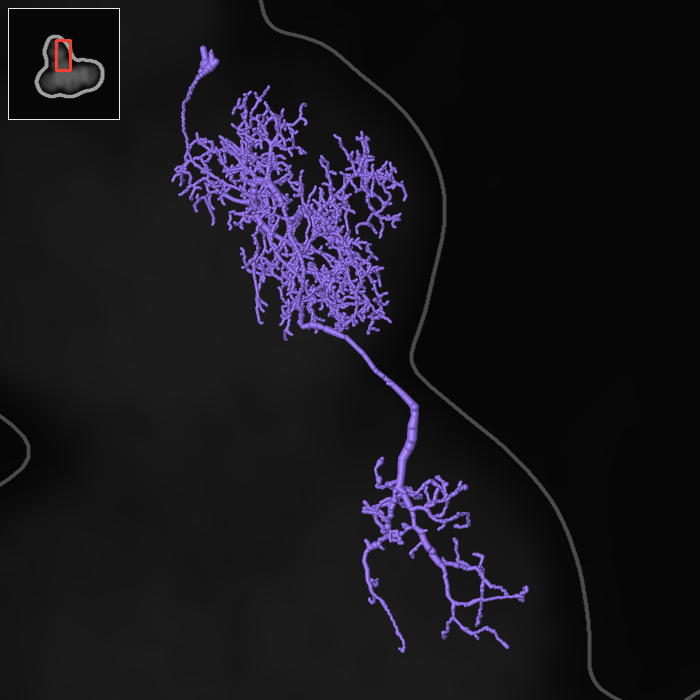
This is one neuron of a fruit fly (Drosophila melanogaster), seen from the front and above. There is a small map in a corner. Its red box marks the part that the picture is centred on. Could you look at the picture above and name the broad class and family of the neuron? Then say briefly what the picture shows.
It is a nerve-cord intrinsic neuron. Its family is hemilineage 03A. The picture shows more than a hundred branch ends. In this view it is taller than it is wide.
